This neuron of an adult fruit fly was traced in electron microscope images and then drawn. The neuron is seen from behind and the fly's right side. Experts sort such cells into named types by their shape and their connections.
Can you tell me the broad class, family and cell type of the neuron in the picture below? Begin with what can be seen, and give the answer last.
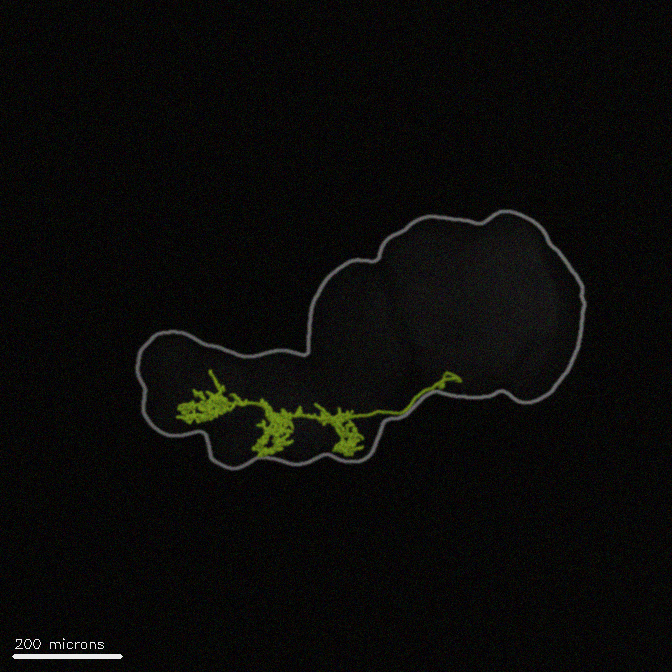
By the scale bar it is about 550 microns wide in this view. As drawn here it is more than twice as wide as it is tall. This is a descending neuron. Its family is DNge. It is of cell type DNge074.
